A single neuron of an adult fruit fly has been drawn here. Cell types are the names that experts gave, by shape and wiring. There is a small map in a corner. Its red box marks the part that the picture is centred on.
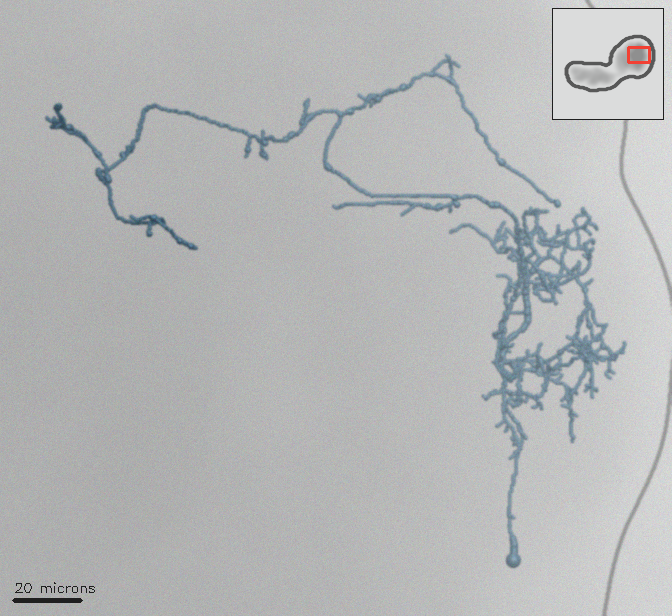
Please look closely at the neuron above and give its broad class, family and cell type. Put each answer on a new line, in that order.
central-brain intrinsic neuron
hemilineage VLPl&p2_lateral
AVLP129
